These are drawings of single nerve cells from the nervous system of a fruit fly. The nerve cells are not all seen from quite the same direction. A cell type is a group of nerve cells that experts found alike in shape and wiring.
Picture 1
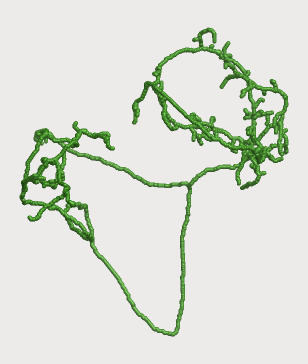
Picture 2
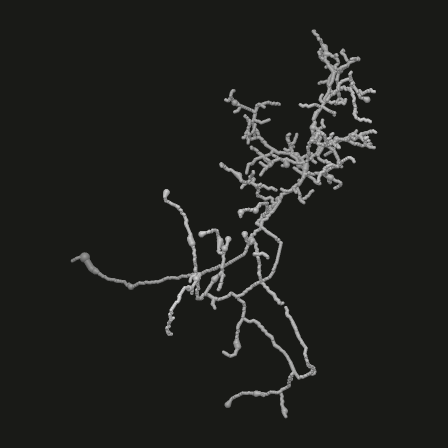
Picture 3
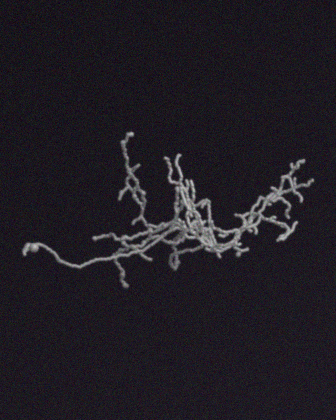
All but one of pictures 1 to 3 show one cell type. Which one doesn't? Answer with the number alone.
1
